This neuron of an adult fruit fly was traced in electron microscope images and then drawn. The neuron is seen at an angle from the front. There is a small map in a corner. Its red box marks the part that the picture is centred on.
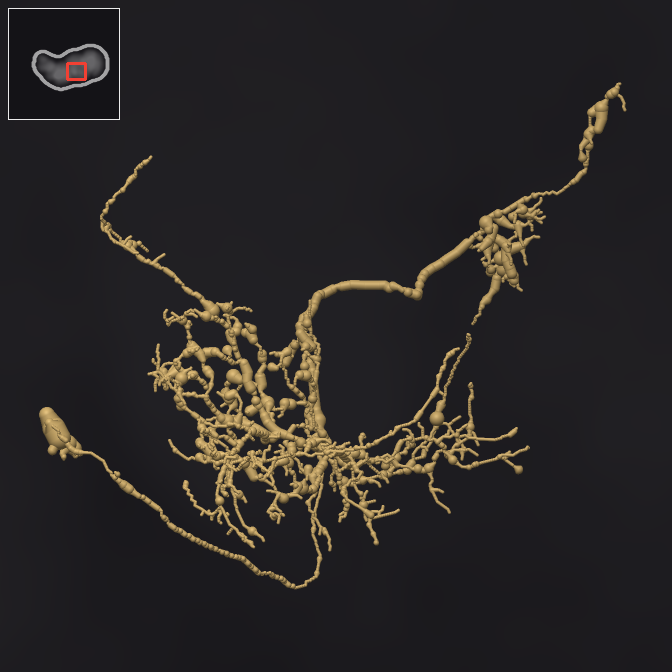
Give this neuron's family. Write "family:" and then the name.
family: hemilineage 11A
